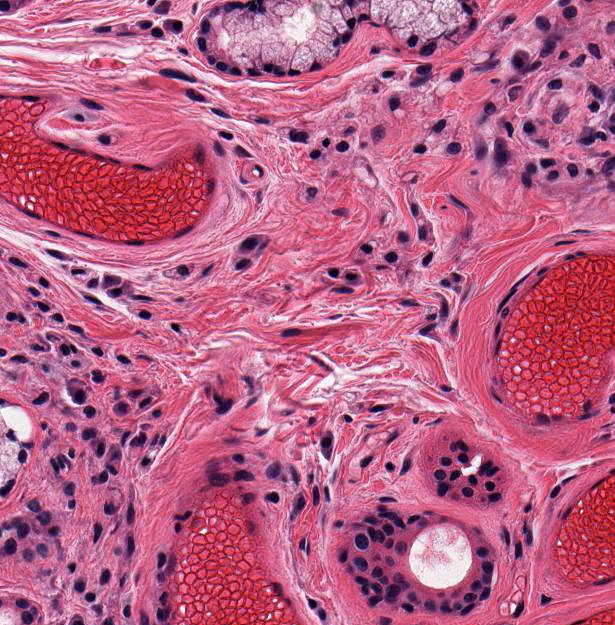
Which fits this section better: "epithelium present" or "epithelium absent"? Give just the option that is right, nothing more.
Epithelium present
